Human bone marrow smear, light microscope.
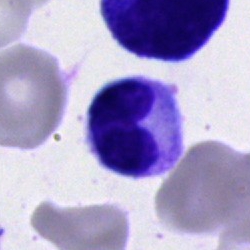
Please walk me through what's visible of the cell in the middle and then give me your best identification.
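Roughly round and smooth, this outline. The nucleus is kidney-shaped, notched on its right side, and it fills the left part of the cell. A moderate rim of cytoplasm sits mainly on the right. My call: band neutrophil.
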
